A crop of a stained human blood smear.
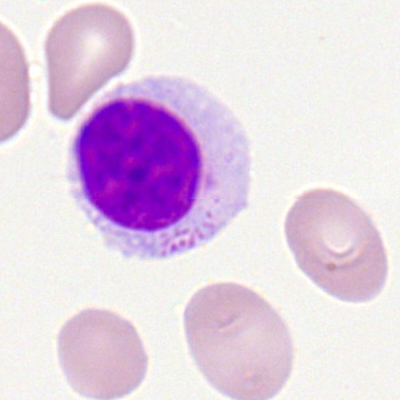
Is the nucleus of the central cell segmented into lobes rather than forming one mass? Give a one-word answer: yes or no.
No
